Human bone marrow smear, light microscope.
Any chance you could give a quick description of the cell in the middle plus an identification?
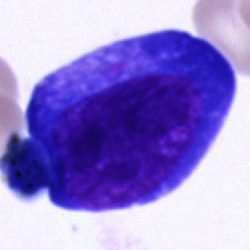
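First, the cytoplasm stains a deep, intense blue. Next, the nucleus lies off-centre toward the lower right, so the wider band of cytoplasm is above it. Then the edge: a small rounded bleb bulges from the lower left, holding several small dark dots. This is a proerythroblast.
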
